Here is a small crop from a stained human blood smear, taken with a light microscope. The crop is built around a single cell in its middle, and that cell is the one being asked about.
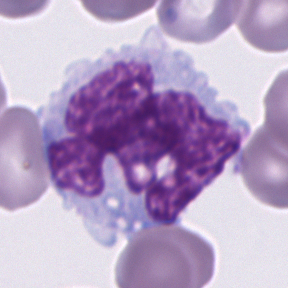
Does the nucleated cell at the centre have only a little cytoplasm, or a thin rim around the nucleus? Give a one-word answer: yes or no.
Yes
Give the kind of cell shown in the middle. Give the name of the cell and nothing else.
monocyte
